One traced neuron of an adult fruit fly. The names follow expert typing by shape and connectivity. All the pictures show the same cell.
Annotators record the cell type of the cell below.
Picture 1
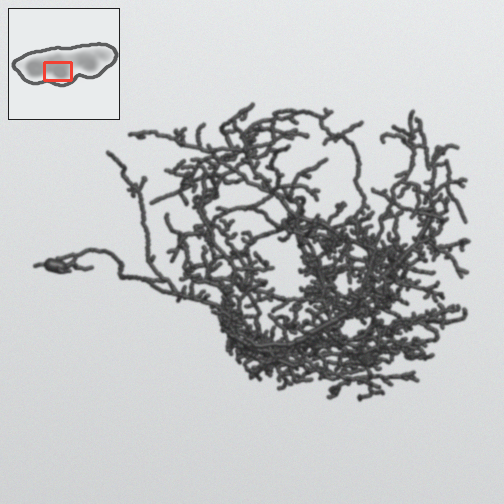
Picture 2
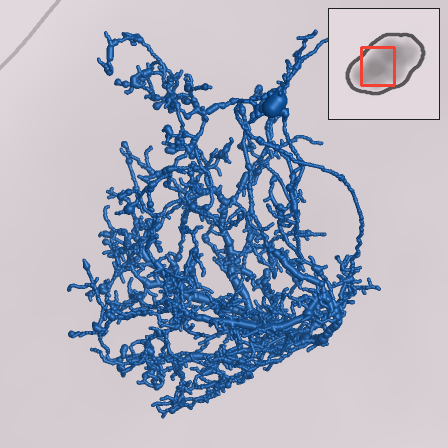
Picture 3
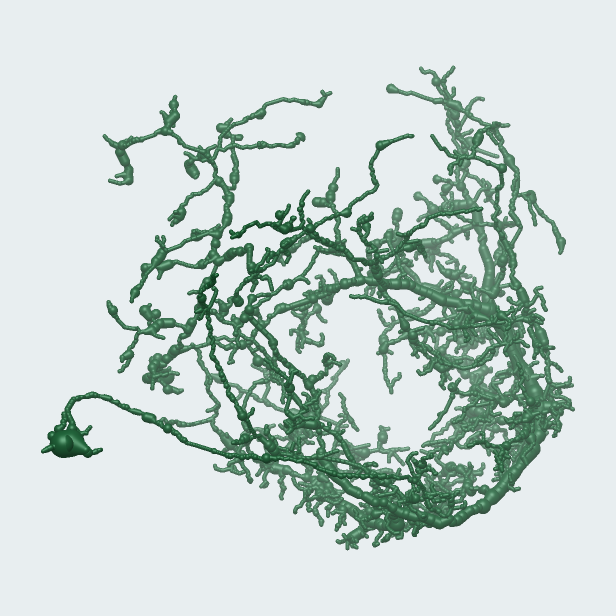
IN17A019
